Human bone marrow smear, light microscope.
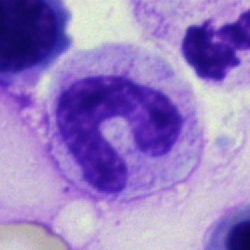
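Band neutrophil in a stained human bone marrow smear. The outline is round and smooth. A single curved band of fairly even thickness forms the nucleus, which is not divided into separate lobes and shows no visible nucleoli. Fine, faint granules lie in the cytoplasm.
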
